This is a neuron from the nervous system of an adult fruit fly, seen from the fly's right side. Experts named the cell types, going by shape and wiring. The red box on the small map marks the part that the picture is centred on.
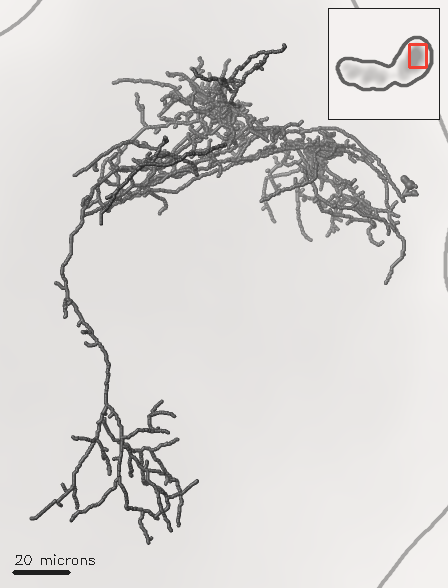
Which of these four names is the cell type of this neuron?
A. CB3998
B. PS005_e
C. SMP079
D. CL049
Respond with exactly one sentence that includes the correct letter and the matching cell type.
For the neuron, the cell type is SMP079, which is option C.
